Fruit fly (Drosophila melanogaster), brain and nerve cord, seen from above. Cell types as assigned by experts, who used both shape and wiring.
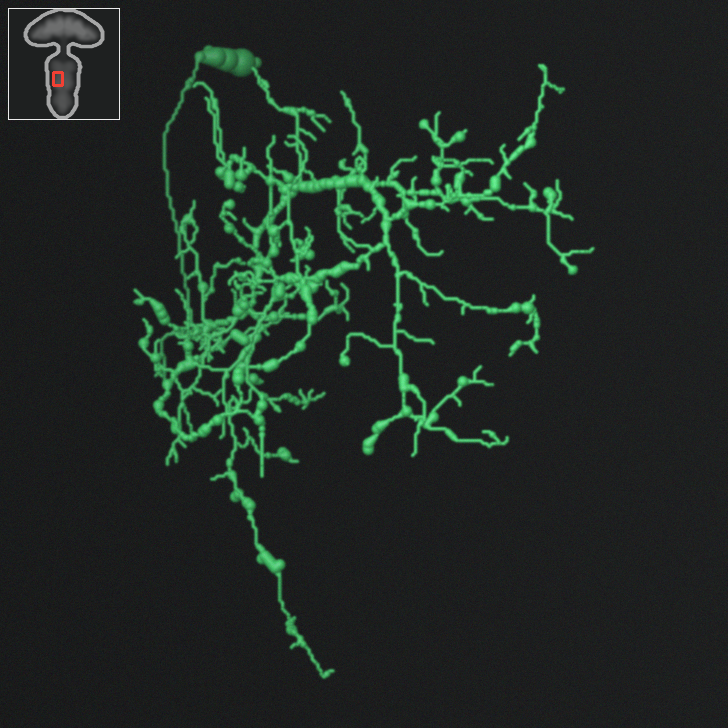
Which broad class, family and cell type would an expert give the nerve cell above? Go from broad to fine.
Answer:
nerve-cord intrinsic neuron; hemilineage 16B; IN16B062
